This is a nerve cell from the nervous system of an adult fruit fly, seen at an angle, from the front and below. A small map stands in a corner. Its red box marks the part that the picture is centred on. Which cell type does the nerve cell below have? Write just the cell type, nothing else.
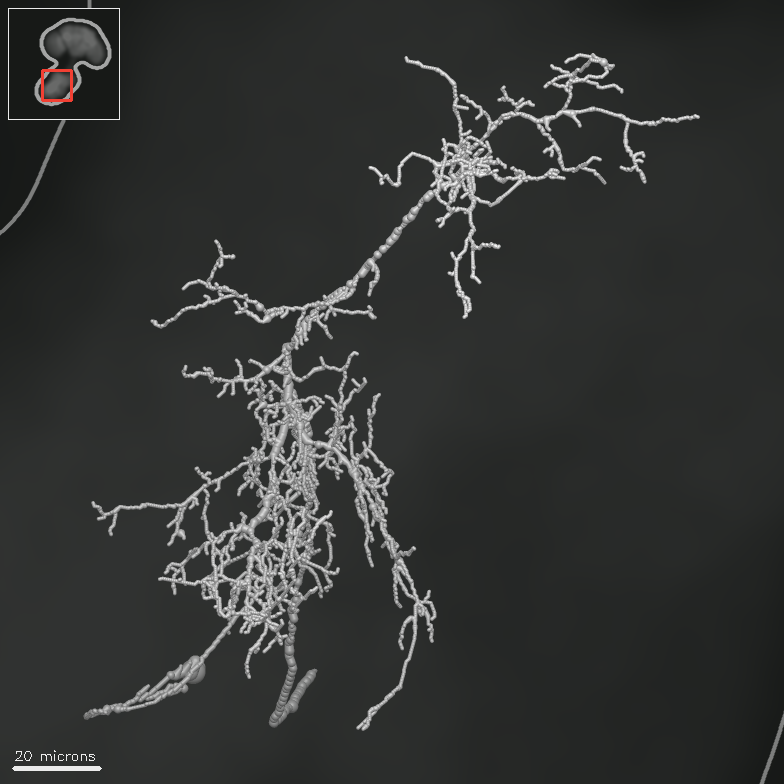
MNad26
